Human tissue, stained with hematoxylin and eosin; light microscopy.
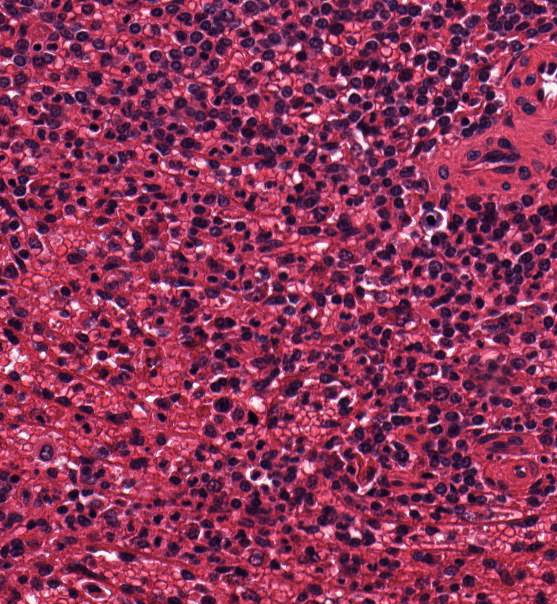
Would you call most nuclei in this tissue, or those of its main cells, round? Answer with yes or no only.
Yes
